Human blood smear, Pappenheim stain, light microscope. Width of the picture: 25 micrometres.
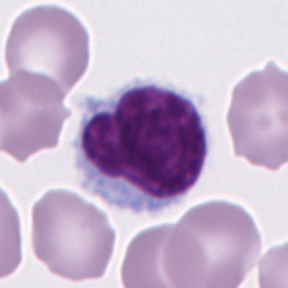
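Hairy cell, about 12 micrometres across, so roughly 1.5 times as wide as a red cell lying whole in the picture. Its nucleus is about 10 micrometres across and fills around 70% of the cell's area, with a notch on the upper left setting off a smaller rounded lobe on its left side. The chromatin is dark purple and coarsely clumped, and the pale blue cytoplasm forms a rim that's widest at the lower left of the nucleus.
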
